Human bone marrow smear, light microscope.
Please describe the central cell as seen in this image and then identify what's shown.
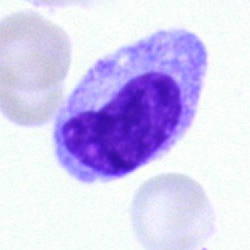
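The cell is oval in outline, its edge slightly irregular. An elongated, kidney-shaped nucleus occupies the lower part of the cell, so that most of the cytoplasm lies above it. The chromatin stains dark purple with small paler patches. The cell is a metamyelocyte.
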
